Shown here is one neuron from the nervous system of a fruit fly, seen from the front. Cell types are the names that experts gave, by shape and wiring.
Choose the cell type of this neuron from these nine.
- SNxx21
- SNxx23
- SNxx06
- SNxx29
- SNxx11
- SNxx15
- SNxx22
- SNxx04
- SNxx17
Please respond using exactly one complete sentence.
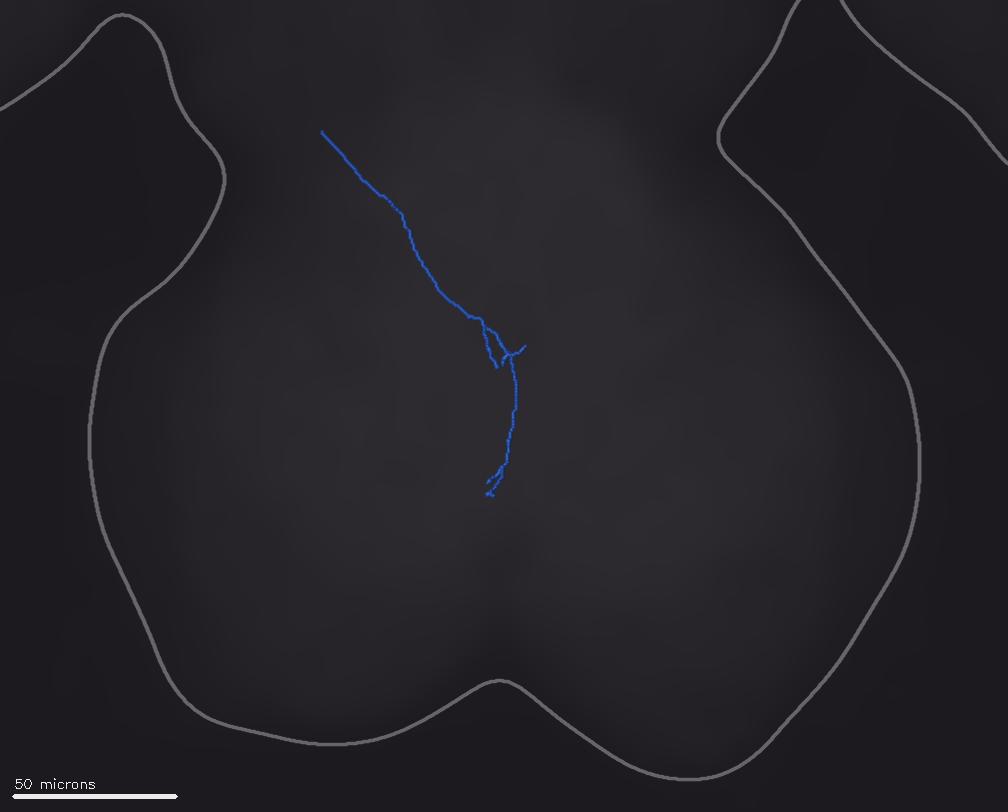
The cell type this neuron represents is SNxx22.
